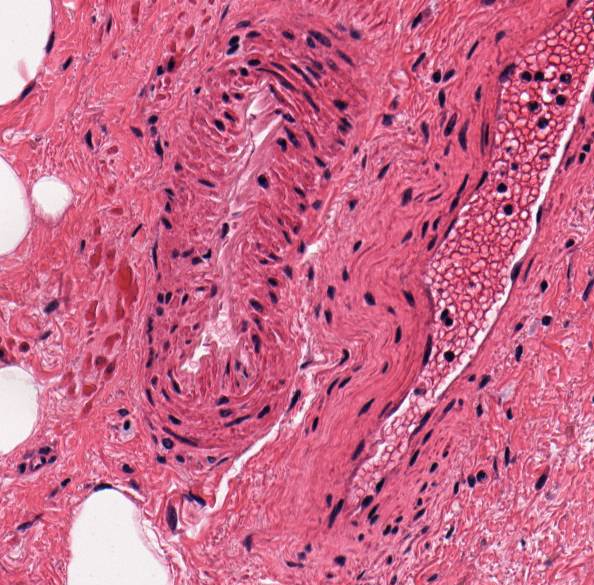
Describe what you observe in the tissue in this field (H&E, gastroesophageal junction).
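Vessel wall: smooth muscle cells, elongated nuclei, wrapped concentrically around the lumen. Right side: thin-walled vessel packed with red blood cells, running diagonally down. Stroma: dense pink collagen, scattered spindle-shaped nuclei. Left edge: a few rounded empty fat-cell spaces.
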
